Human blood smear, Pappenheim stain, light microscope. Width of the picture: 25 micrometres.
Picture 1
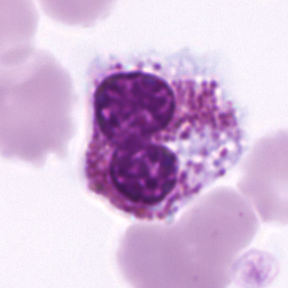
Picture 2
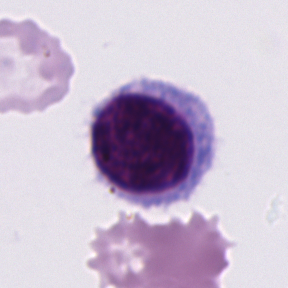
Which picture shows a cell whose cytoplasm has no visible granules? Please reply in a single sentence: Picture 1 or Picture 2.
Within the cytoplasm of the cell in picture 2, no granule is visible.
